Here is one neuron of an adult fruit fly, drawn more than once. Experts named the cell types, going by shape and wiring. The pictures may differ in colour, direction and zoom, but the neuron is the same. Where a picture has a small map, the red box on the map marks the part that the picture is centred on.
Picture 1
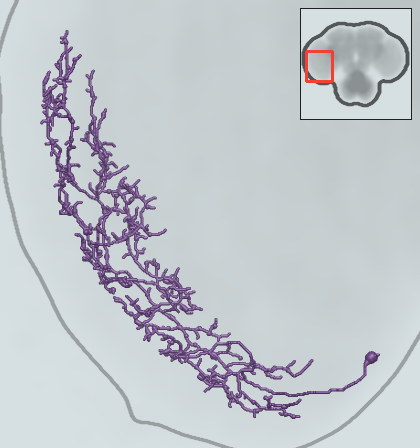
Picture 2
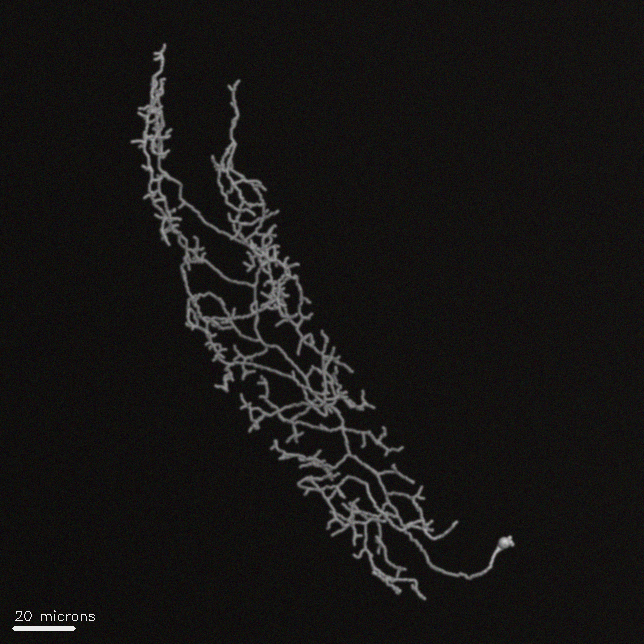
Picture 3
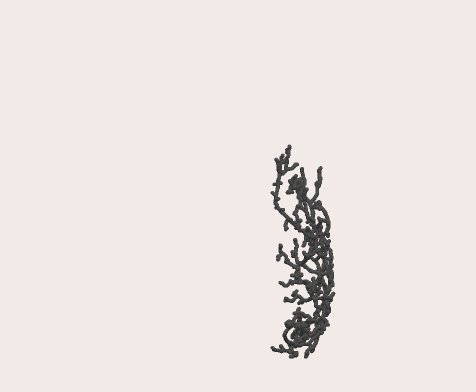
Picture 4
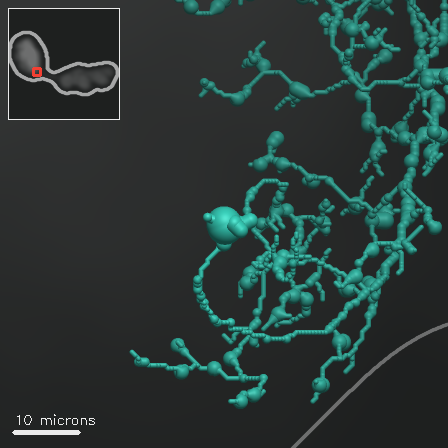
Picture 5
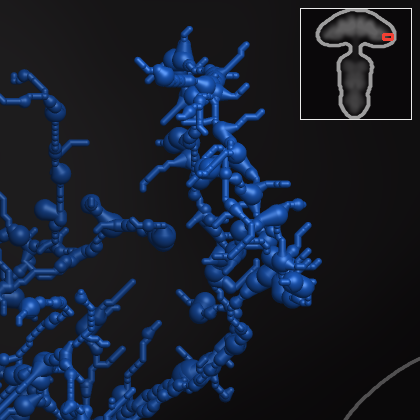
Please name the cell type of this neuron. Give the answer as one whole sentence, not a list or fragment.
To the cell type Mi20 belongs this neuron.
